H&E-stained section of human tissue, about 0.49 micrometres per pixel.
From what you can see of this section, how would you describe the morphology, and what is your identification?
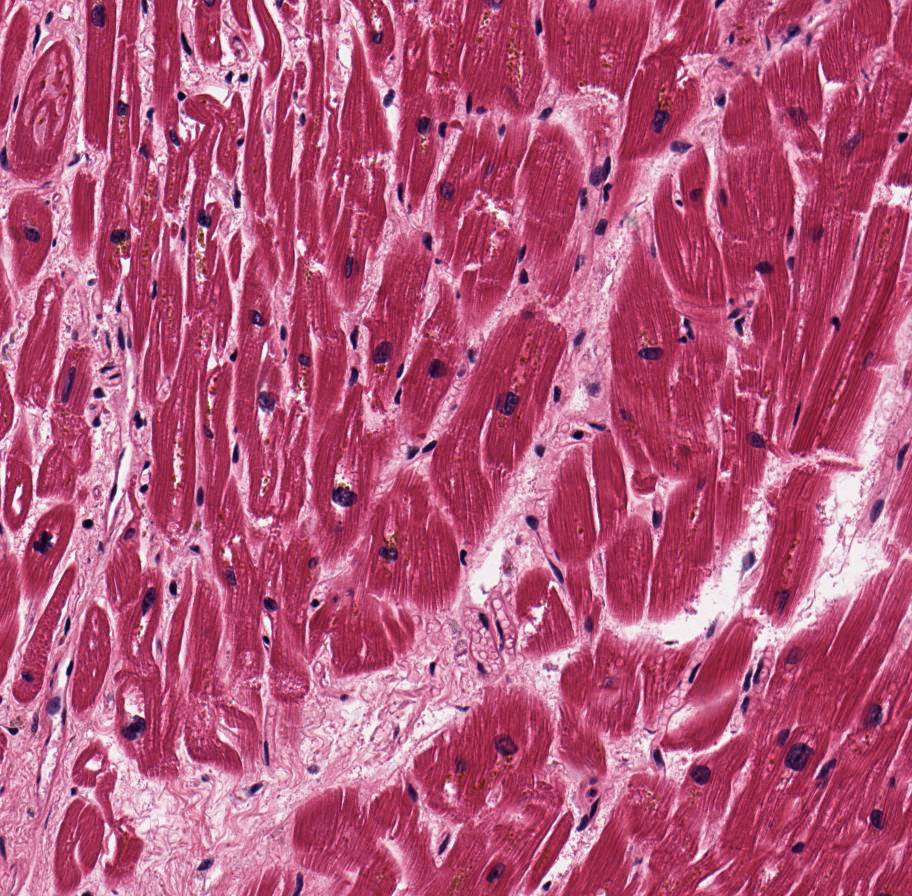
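Look at the muscle fibres: their nuclei sit centrally, and many fibres carry golden-brown granules in the cytoplasm close to the nucleus. Between the fibres runs pale pink loose fibrous tissue with scattered small, dark, elongated nuclei. This is left ventricle of the heart.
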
